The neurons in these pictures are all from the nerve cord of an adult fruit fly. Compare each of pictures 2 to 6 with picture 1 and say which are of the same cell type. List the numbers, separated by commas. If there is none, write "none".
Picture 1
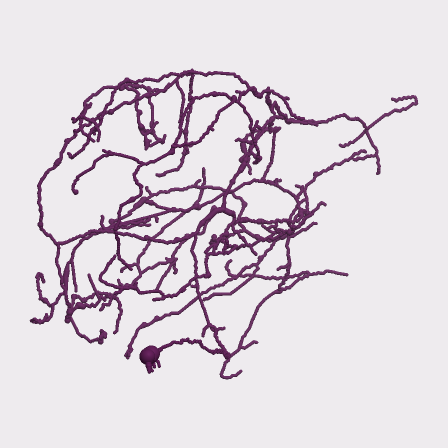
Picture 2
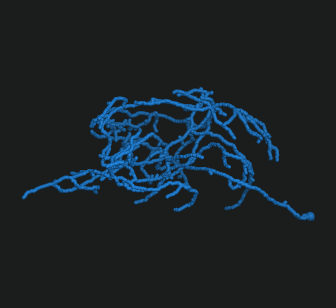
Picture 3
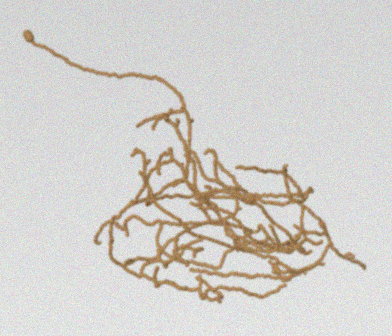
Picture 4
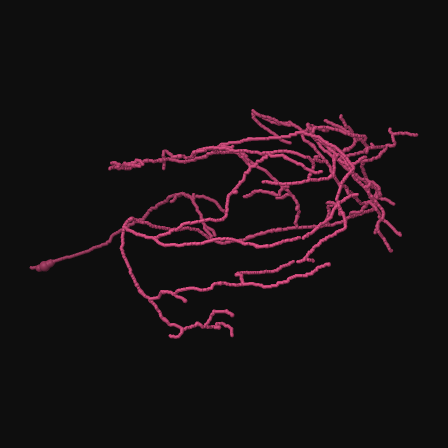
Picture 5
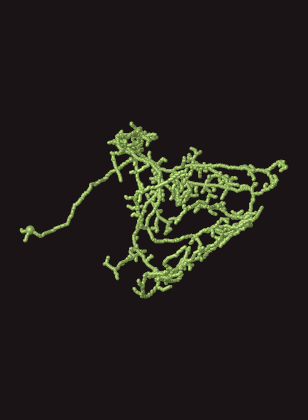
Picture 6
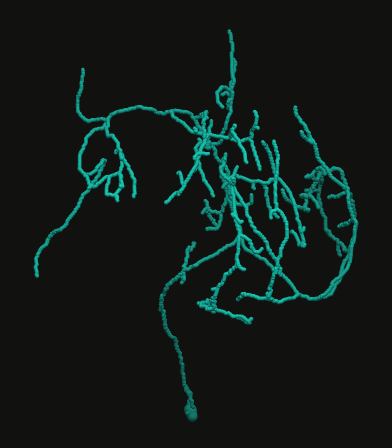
2, 3, 4, 6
